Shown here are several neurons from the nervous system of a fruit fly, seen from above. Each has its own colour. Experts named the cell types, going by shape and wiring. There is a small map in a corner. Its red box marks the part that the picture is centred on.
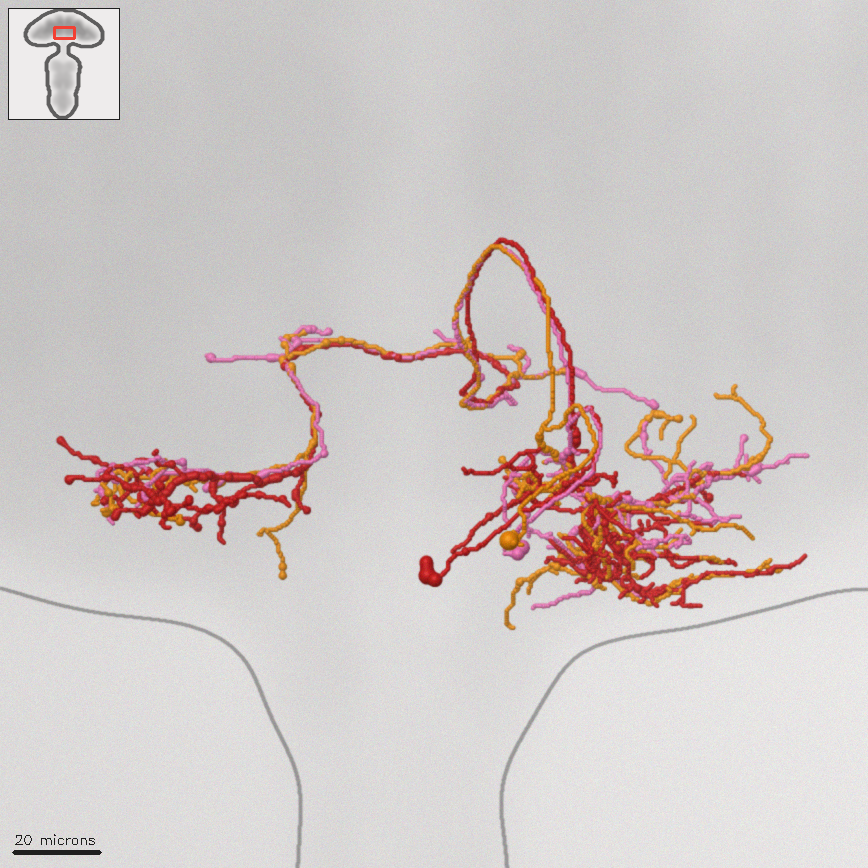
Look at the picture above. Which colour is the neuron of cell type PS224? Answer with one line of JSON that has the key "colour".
{"colour": "pink"}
